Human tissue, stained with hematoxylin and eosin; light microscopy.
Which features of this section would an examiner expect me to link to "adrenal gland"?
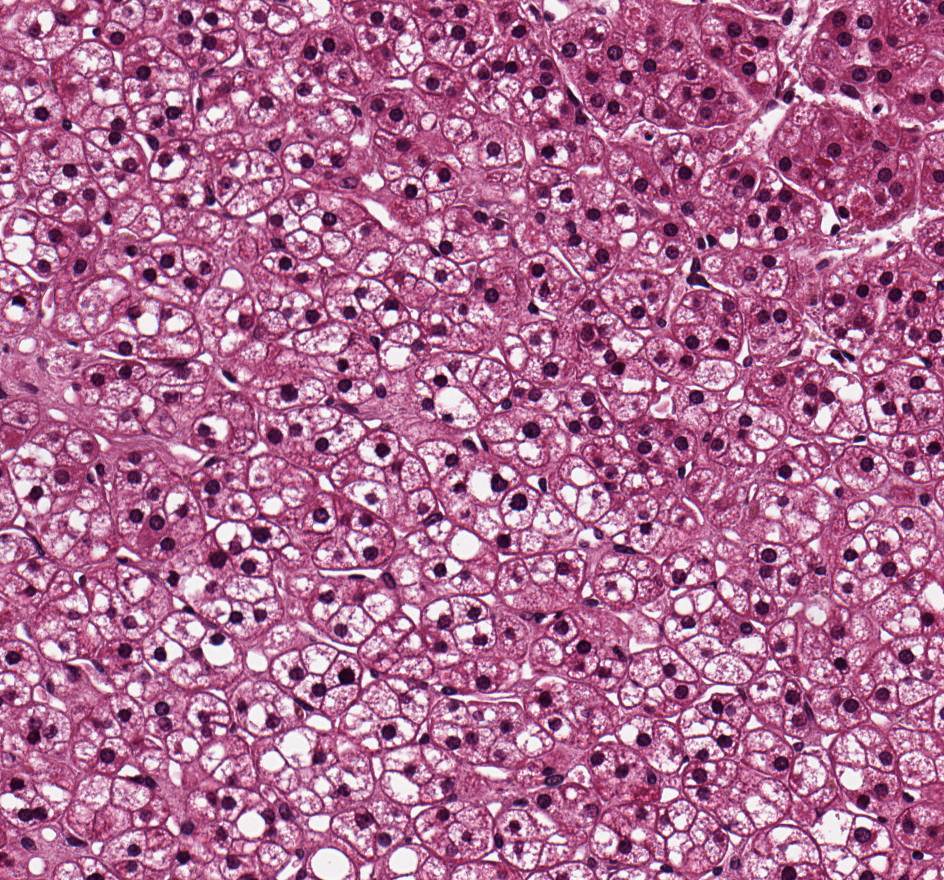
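This section is adrenal gland. Throughout the field, cells are arranged in small nests and short cords divided by thin, delicate partitions. Their nuclei are small, round, dark and mostly central, varying little in size, and sharply outlined membranes make each cell easy to distinguish. Narrow slit-like vascular spaces lined by flattened nuclei run between the nests.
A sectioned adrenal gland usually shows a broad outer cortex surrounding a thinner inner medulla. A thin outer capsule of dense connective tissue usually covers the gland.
Here, the one pattern of nests and cords runs across the whole field.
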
